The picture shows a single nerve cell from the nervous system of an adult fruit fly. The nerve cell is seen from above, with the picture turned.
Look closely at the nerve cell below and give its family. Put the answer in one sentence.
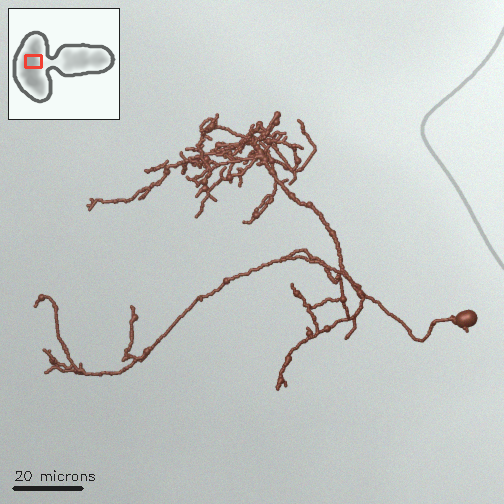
The family is hemilineage DM5_ventral.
